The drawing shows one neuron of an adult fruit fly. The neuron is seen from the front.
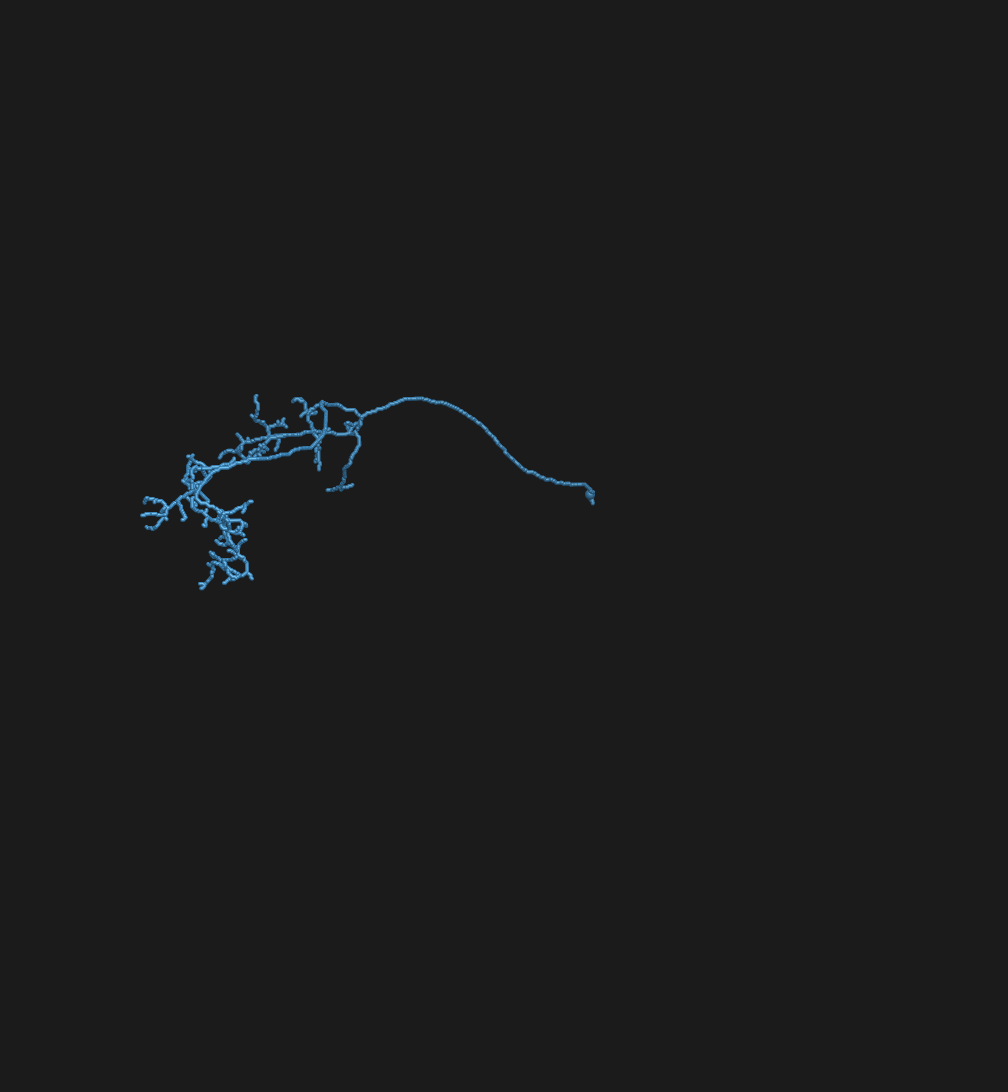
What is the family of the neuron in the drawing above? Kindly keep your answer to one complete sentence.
It is hemilineage DM6_posterior which is the family of the neuron.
